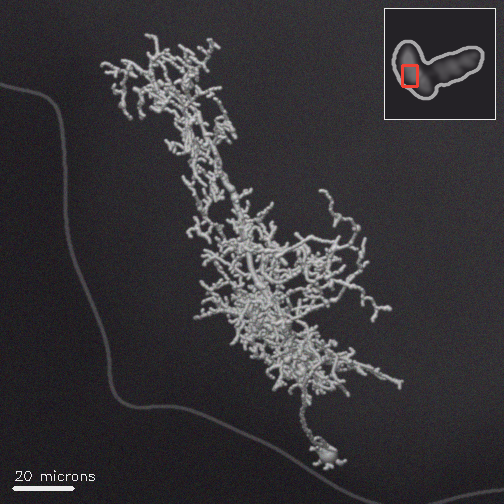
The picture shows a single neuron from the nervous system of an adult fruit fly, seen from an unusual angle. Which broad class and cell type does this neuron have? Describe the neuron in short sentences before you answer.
From top to bottom in the picture it spans about 150 microns. In this view it is taller than it is wide. This is a central-brain intrinsic neuron. It is of cell type GNG026.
